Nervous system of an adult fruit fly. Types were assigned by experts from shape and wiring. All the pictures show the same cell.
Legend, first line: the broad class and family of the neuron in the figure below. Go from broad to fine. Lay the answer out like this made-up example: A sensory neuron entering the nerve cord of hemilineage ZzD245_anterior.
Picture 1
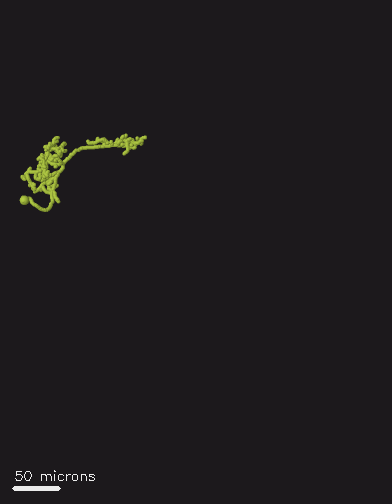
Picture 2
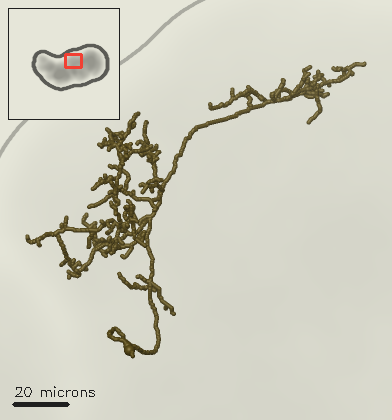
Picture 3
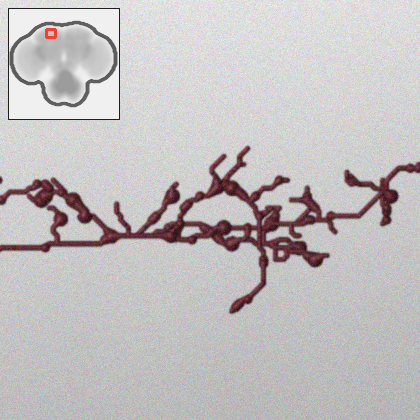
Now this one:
A central-brain intrinsic neuron of hemilineage SLPal5.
